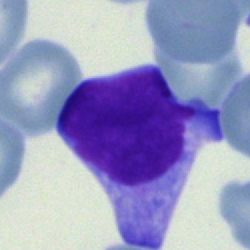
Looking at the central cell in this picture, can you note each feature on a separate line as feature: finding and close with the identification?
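Nucleus: single, unlobed, in the upper part of the cell
Nuclear extent: most of the cell, leaving a modest rim and tail of cytoplasm
Chromatin: finely textured, even deep purple
Cytoplasm below nucleus: mottled, paler patches among bluish areas
Name: lymphocyte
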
